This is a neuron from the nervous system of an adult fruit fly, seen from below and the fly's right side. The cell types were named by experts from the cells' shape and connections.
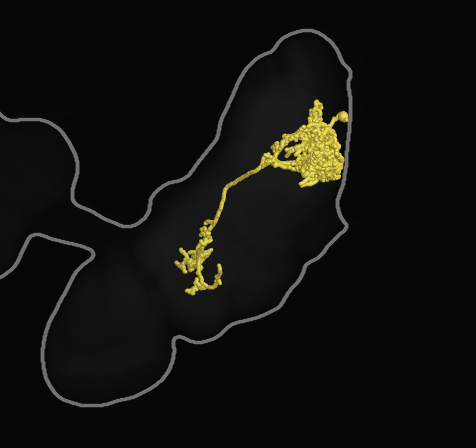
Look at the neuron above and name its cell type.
AVLP434_a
